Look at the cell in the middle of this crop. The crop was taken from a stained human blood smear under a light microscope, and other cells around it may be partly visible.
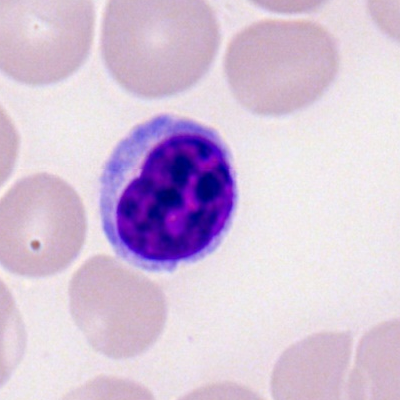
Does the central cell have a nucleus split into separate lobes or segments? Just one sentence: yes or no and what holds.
No, there is a single compact nucleus in this cell, round, oval or kidney-shaped.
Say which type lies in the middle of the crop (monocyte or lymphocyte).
lymphocyte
